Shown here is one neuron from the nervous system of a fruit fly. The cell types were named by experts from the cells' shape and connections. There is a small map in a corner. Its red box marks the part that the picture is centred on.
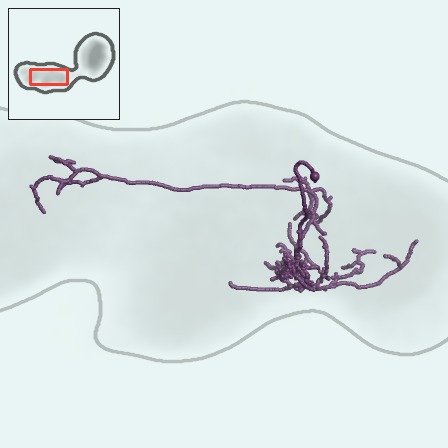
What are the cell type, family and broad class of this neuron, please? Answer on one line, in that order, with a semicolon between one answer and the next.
IN17A094; hemilineage 17A; nerve-cord intrinsic neuron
